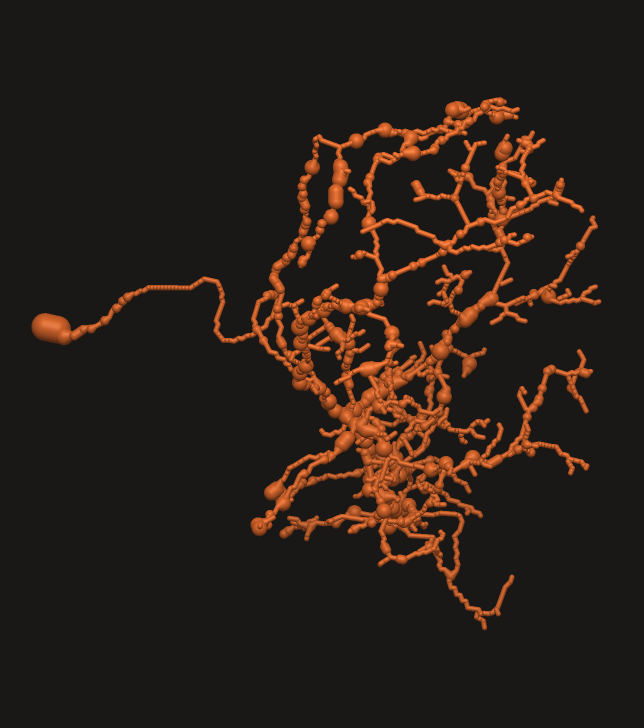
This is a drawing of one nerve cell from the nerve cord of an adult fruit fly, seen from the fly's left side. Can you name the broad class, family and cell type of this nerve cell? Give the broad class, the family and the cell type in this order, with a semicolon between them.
nerve-cord intrinsic neuron; hemilineage 16B; IN16B056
